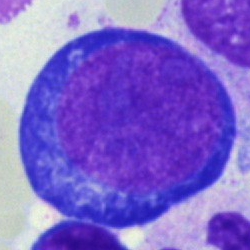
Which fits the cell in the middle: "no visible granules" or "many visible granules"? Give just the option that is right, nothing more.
No visible granules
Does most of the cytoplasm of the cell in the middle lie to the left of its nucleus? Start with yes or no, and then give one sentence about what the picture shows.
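Yes. The nucleus sits off-centre, shifted toward the upper right of the cell.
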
